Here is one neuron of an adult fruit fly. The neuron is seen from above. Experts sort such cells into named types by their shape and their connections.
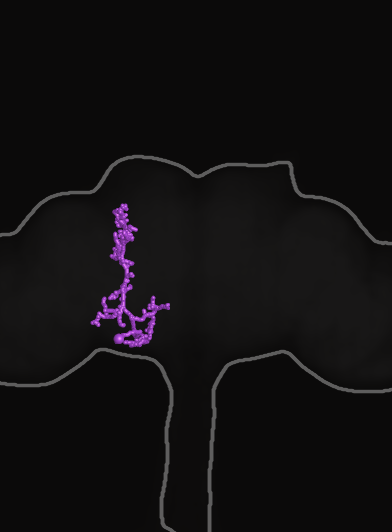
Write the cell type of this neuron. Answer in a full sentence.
The cell type is PS191.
